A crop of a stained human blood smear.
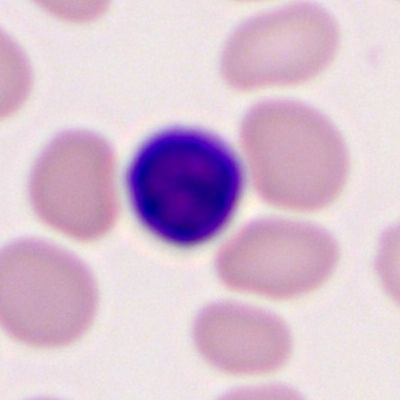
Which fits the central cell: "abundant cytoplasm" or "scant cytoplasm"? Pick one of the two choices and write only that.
Scant cytoplasm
